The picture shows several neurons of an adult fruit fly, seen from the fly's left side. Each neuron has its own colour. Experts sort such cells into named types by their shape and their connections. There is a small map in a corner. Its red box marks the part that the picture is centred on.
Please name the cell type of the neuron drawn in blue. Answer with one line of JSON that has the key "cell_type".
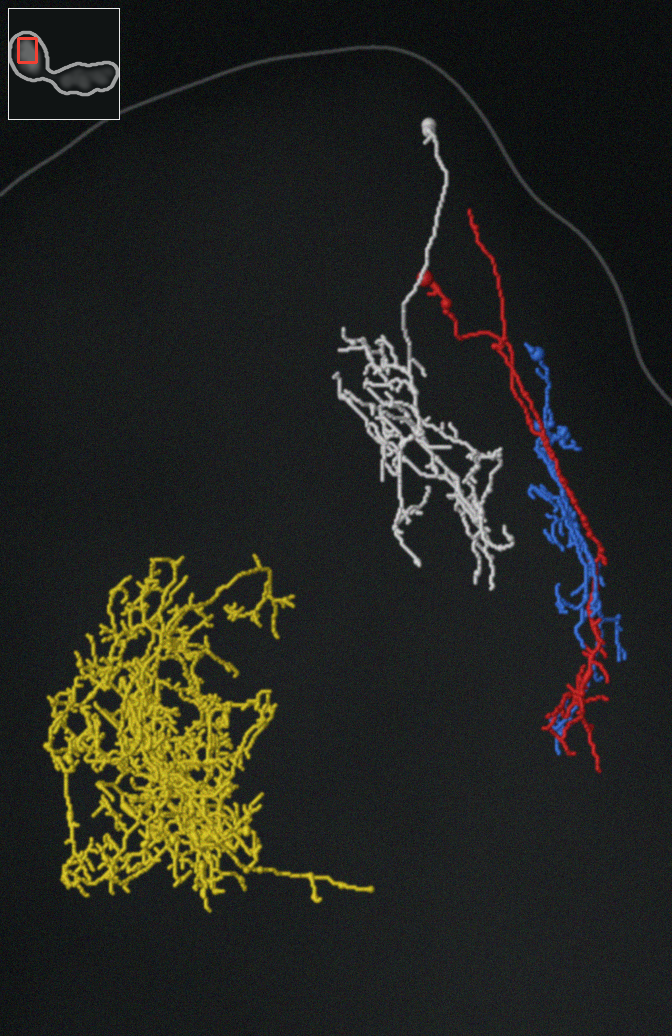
{"cell_type": "IbSpsP"}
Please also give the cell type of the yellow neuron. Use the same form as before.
{"cell_type": "CB2538"}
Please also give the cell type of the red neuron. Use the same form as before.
{"cell_type": "OCC02b"}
